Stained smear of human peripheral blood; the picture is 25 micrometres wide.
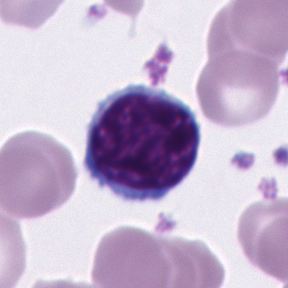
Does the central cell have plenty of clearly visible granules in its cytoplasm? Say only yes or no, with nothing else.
No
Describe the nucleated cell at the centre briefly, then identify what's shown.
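In outline the nucleated cell at the centre is roughly round, its margin slightly ragged rather than smooth. The chromatin is dark and coarsely clumped, and no nucleoli can be seen. It is a typical lymphocyte.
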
